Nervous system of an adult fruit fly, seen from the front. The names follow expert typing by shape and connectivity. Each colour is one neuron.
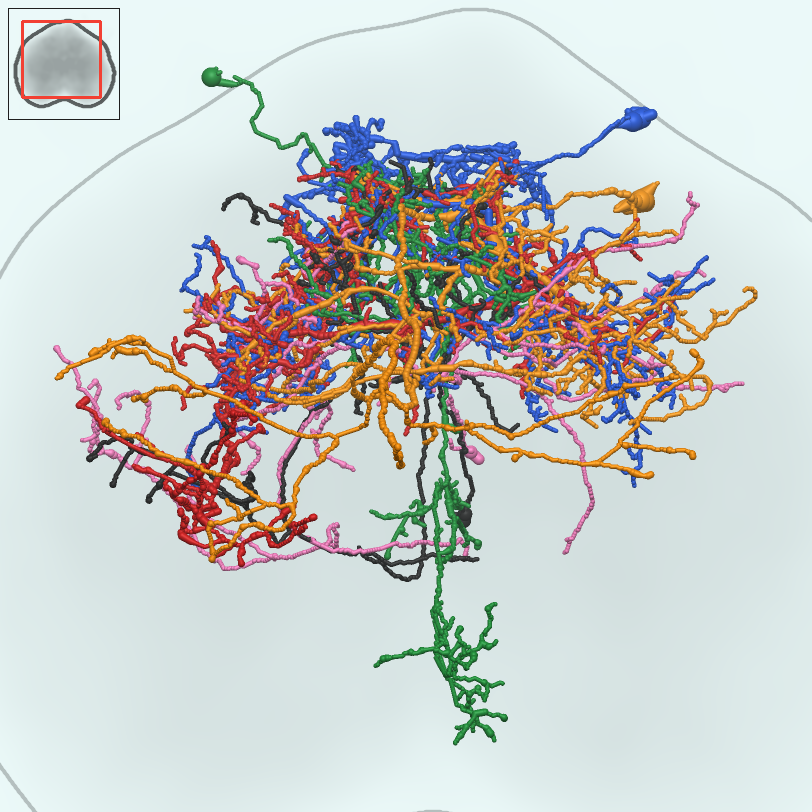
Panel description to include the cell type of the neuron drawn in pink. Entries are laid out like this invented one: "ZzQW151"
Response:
"IN12B051"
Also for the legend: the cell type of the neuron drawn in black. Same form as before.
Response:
"IN12B054"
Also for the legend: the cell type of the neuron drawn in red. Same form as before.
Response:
"IN03B029"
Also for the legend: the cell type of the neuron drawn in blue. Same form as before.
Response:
"INXXX111"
